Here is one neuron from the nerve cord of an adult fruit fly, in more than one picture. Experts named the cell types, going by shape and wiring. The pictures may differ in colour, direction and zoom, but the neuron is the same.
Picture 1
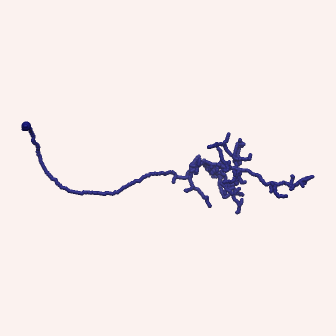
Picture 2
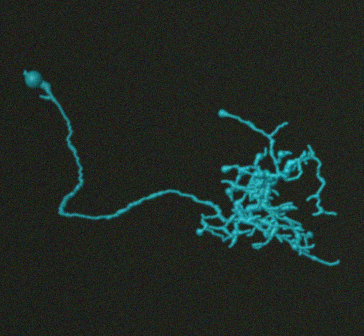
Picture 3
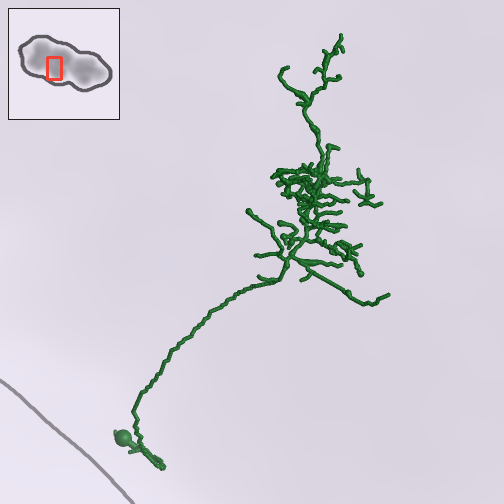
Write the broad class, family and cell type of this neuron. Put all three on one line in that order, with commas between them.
nerve-cord intrinsic neuron, hemilineage 09A, IN09A044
